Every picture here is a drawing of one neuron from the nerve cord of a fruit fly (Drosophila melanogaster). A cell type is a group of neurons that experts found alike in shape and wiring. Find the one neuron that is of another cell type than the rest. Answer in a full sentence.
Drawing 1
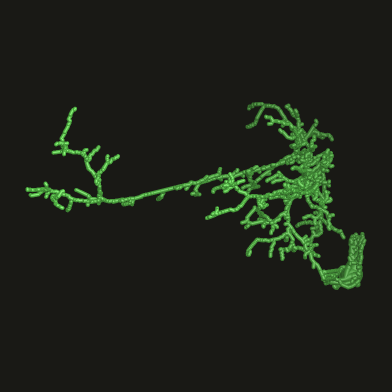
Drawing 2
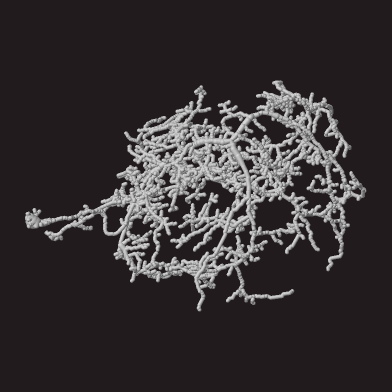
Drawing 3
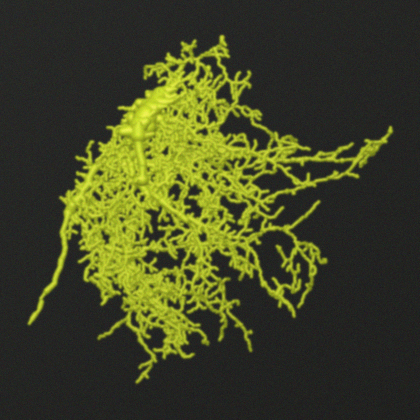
Drawing 1 is the odd one out.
